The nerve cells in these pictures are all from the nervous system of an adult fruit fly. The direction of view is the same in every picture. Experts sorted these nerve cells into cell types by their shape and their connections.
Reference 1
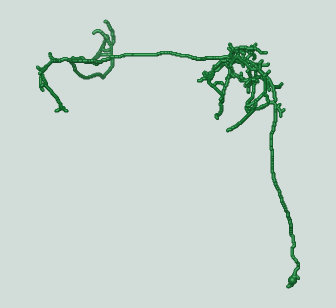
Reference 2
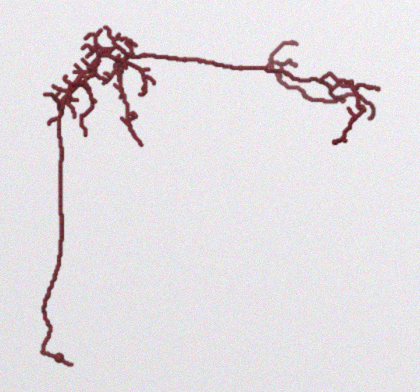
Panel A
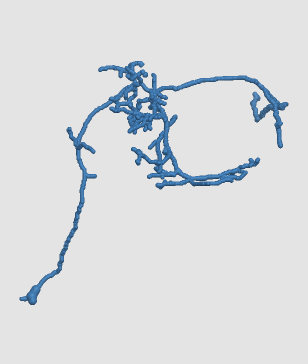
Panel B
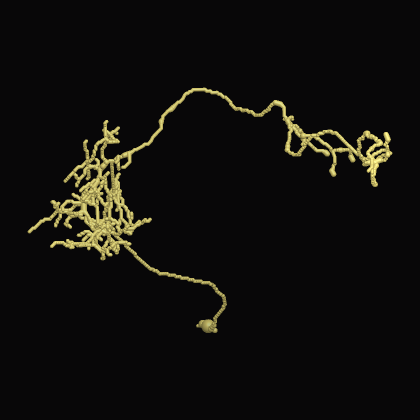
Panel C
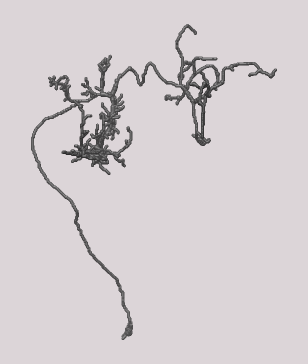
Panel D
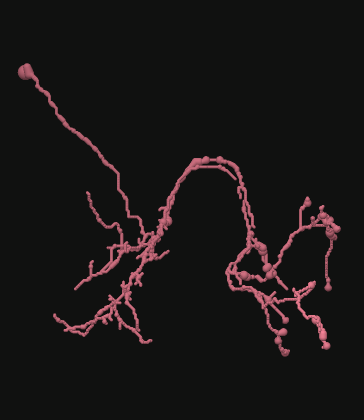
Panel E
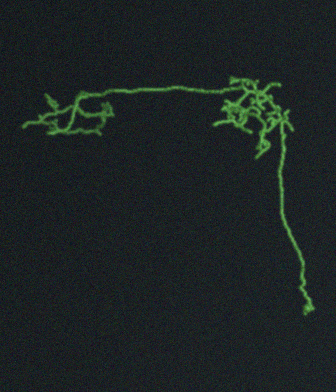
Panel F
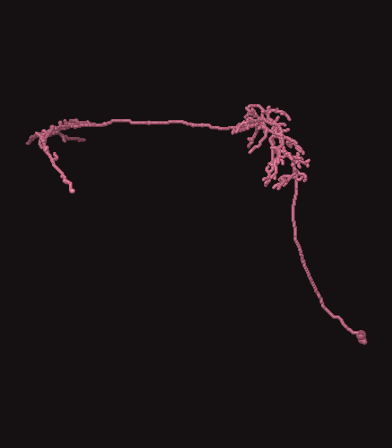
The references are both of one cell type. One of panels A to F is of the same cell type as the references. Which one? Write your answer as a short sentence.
The nerve cell in panel F is of the same cell type.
